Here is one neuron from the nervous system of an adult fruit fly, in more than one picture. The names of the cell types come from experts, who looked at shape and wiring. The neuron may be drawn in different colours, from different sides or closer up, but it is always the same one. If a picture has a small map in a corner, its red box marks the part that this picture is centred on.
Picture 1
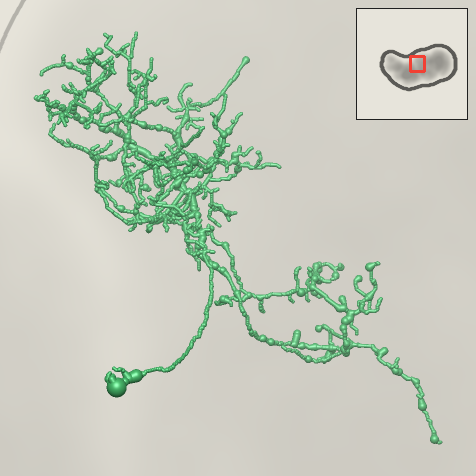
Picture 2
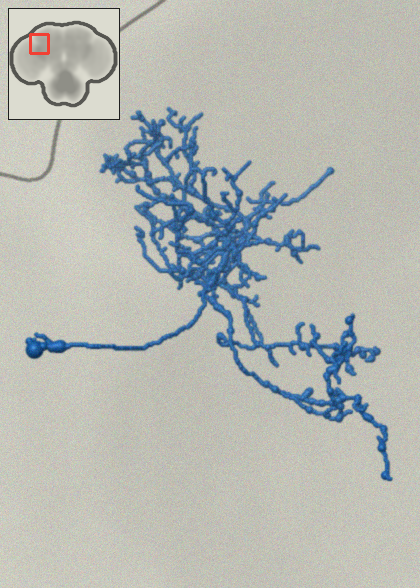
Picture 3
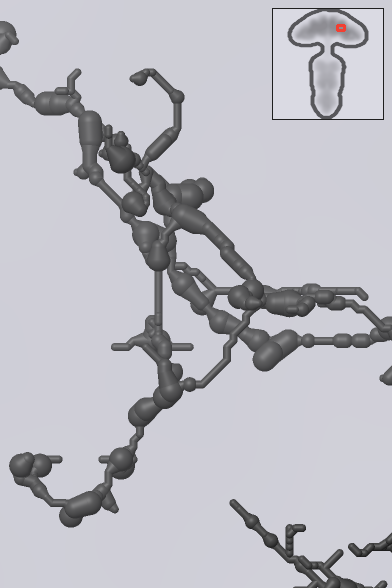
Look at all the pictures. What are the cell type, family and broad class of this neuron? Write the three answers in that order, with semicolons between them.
LHAV2b2_a; hemilineage VLPl2_posterior; central-brain intrinsic neuron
